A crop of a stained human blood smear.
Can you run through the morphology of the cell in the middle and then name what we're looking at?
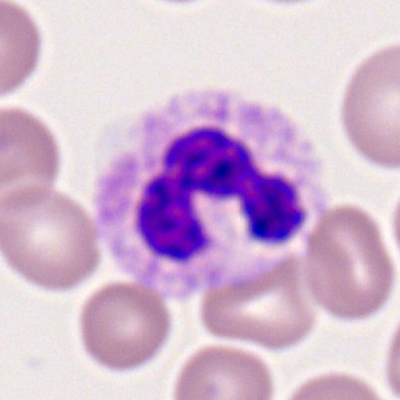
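Round in outline, the cell contains a nucleus divided into three lobes. Abundant pale pinkish-lilac cytoplasm surrounds the nucleus, with fine lilac granules scattered through it. The cell is a segmented neutrophil.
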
